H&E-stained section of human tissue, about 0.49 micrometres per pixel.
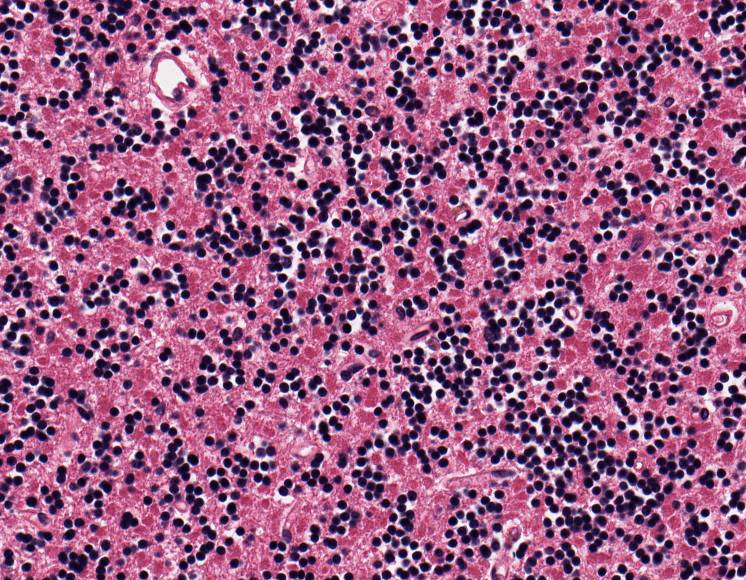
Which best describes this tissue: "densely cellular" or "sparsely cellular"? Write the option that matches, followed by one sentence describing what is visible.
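Densely cellular. Densely packed small round dark nuclei are spread fairly evenly across the whole field in a pink background.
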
